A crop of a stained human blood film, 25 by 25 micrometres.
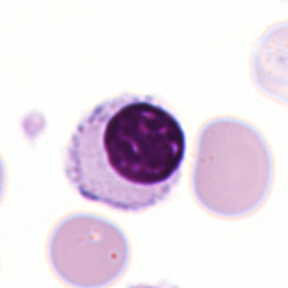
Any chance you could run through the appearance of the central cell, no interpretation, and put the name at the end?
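Measuring about 10 micrometres across, the cell holds a nucleus about 7 micrometres across that fills about 50% of its area. The nucleus is round in outline, lies toward the upper right, and has no indentation or lobes. On its left and lower side the cytoplasm forms a broad crescent, pale pinkish-lilac in colour. A few small dark purple specks lie near the cell's rim. This cell is a normoblast.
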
